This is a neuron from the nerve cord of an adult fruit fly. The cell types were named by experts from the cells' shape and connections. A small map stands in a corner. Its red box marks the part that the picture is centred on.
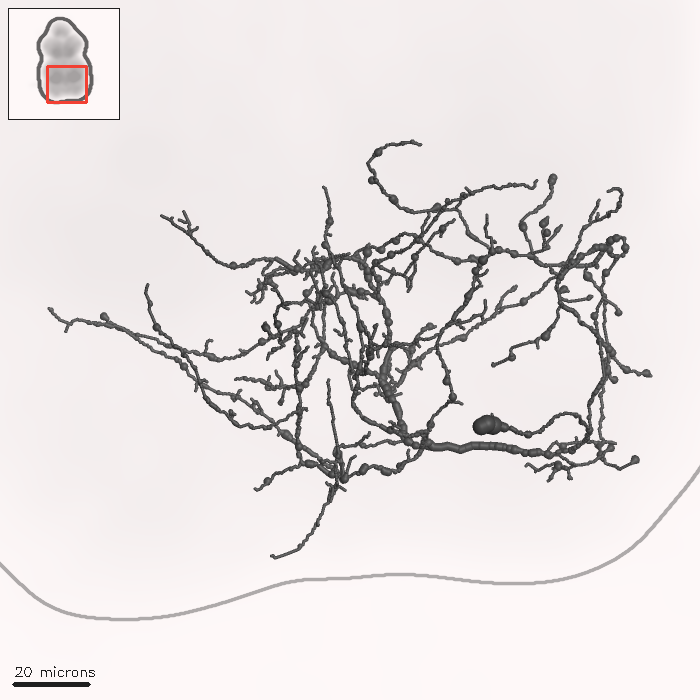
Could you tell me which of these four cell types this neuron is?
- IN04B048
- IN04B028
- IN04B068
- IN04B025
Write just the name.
IN04B028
